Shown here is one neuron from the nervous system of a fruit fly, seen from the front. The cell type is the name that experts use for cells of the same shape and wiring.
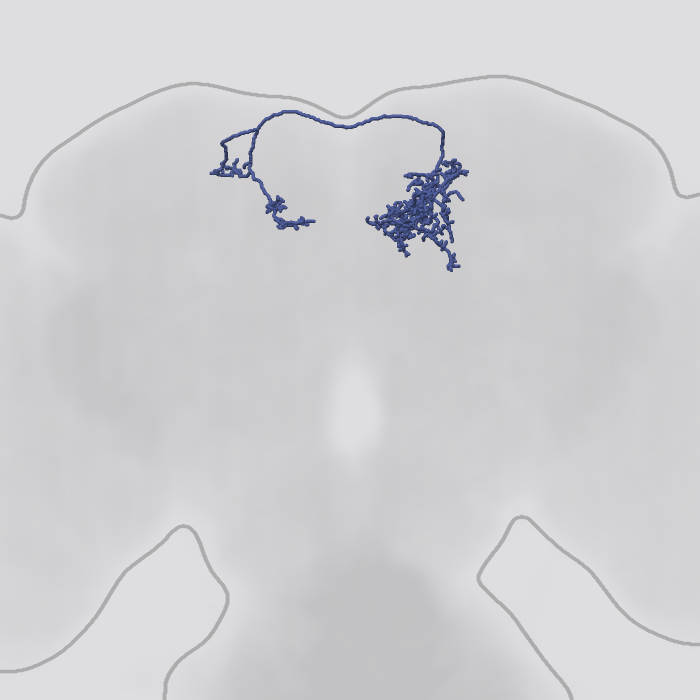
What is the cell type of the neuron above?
LHPV4m1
